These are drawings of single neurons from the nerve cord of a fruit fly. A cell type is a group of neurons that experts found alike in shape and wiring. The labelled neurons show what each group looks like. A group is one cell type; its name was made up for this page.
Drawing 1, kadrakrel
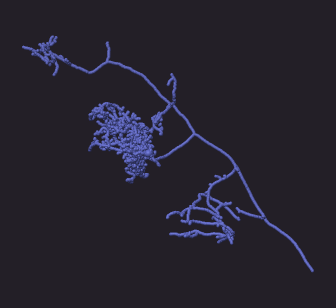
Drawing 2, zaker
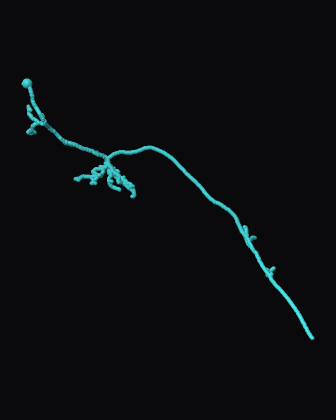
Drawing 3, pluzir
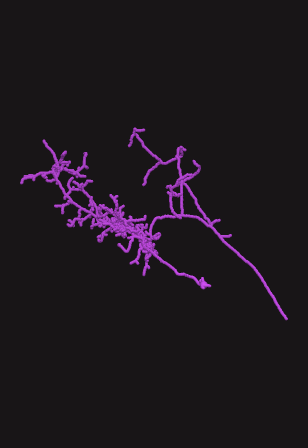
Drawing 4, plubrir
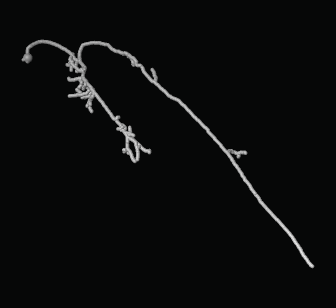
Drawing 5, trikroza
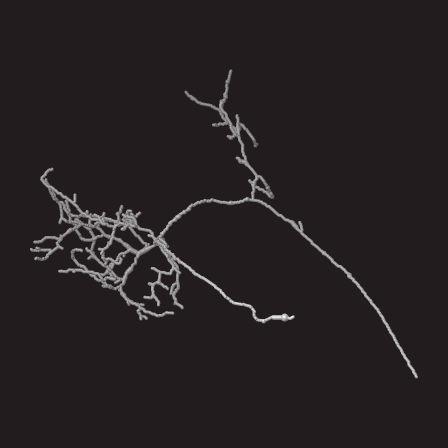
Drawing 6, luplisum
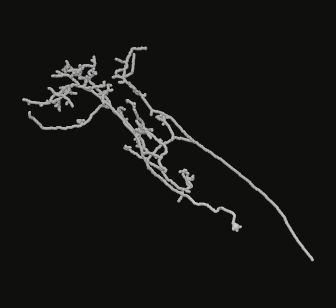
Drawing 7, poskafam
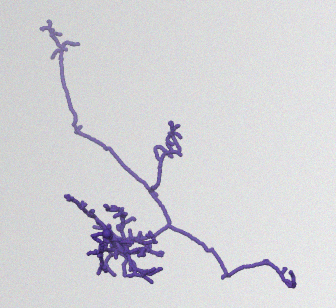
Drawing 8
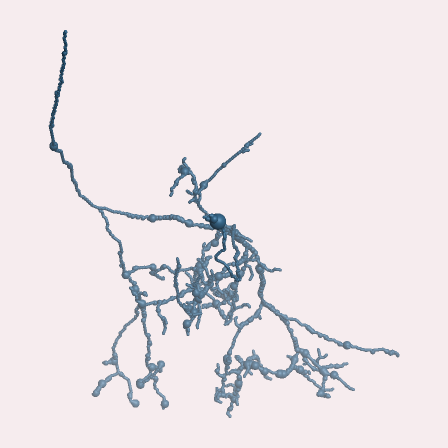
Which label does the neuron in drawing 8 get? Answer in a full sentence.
It belongs to luplisum.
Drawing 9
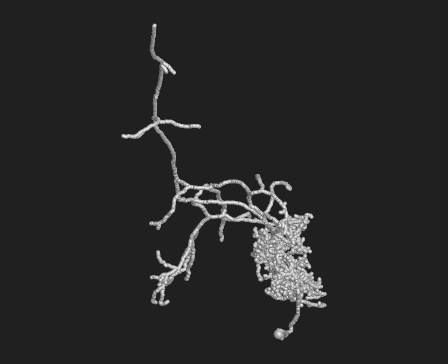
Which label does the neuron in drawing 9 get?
It belongs to kadrakrel.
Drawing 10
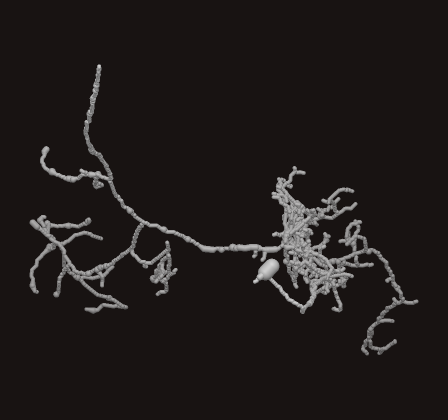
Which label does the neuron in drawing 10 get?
It belongs to pluzir.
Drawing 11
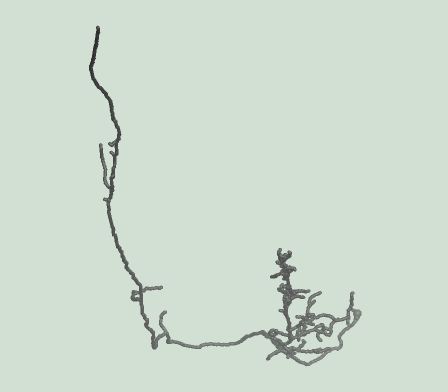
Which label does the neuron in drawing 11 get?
It belongs to plubrir.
